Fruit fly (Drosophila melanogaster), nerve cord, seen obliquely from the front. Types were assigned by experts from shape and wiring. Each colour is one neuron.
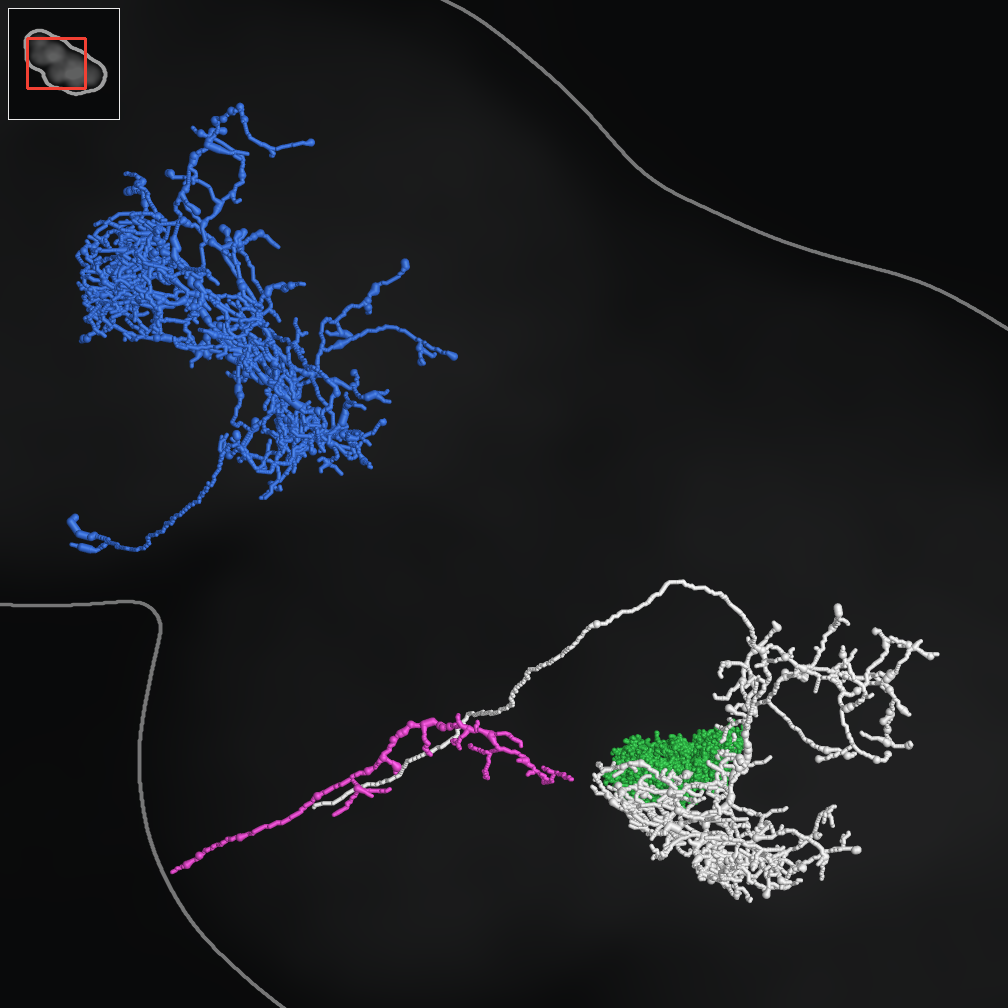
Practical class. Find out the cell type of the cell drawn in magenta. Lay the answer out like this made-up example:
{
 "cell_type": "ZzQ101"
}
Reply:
{
 "cell_type": "SNta43"
}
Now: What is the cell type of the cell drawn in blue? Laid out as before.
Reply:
{
 "cell_type": "SNpp48"
}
